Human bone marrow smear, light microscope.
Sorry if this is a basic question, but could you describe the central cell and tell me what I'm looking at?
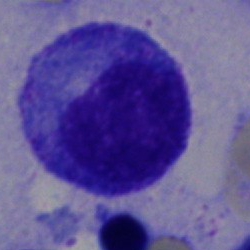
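The nucleus occupies more than half of the cell, and its chromatin stains dark purple throughout. Blue cytoplasm forms a crescent on the upper-left side of the nucleus, with a paler patch of cytoplasm against the upper-left border of the nucleus. This is a promyelocyte.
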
